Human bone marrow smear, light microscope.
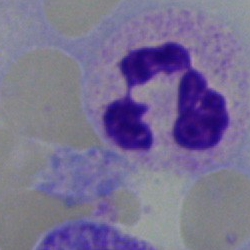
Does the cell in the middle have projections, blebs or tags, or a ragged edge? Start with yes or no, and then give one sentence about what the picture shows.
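No. The cell outline is roughly round with a smooth edge.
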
